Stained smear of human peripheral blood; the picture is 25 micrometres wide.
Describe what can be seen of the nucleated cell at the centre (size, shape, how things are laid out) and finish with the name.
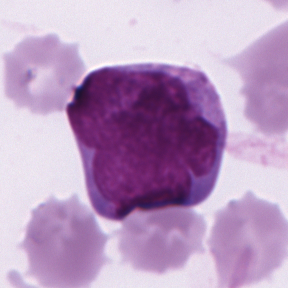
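Look first at the shape of the whole cell: it is angular, with fairly straight edges and blunt corners, and about 15 micrometres across. Now follow the nuclear outline, which is irregular, with notches that make the nucleus look folded. The nucleus fills about 80% of the cell's area, and the cytoplasm forms only a narrow rim around it. See how the chromatin is finely stippled and spread fairly evenly, with no coarse dark blocks. This nucleated cell at the centre is a myeloblast.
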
